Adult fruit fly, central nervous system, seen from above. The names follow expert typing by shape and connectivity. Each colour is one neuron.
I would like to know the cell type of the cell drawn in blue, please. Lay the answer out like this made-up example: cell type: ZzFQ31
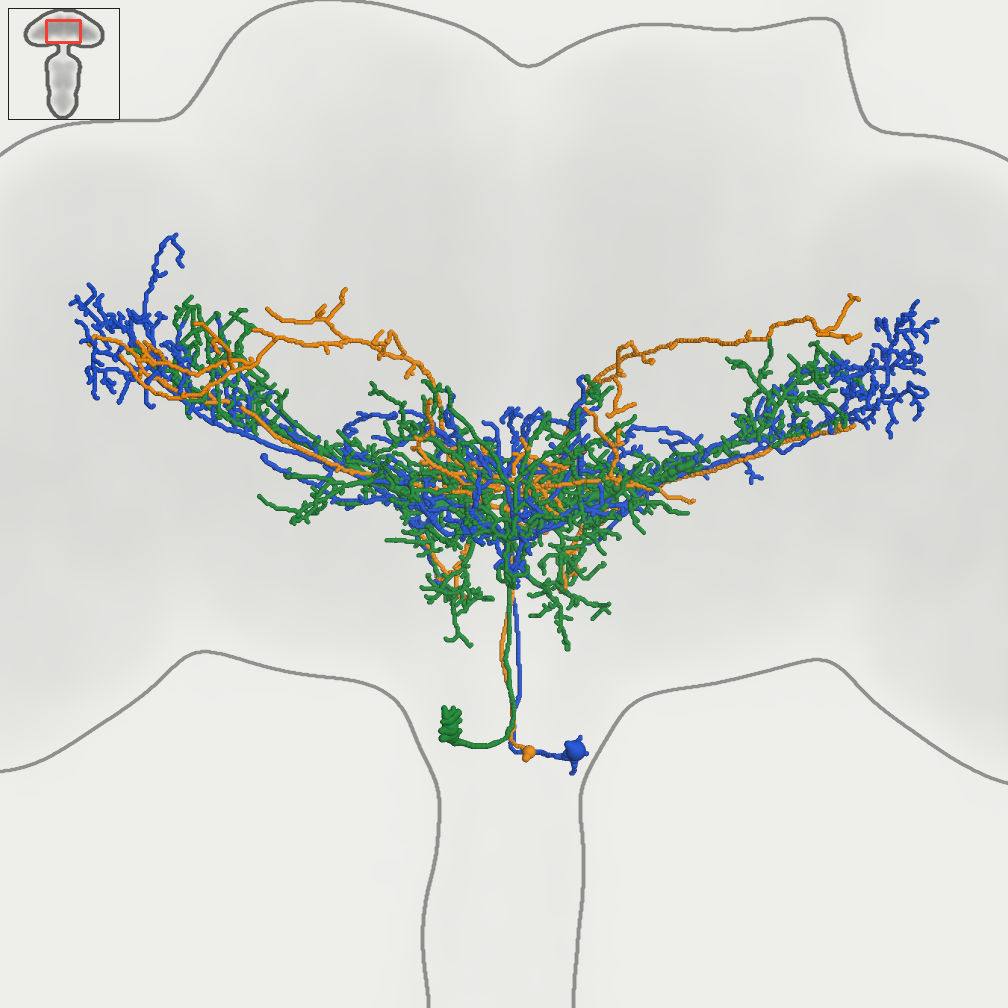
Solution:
cell type: GNG008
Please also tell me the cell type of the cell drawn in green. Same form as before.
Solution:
cell type: GNG004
